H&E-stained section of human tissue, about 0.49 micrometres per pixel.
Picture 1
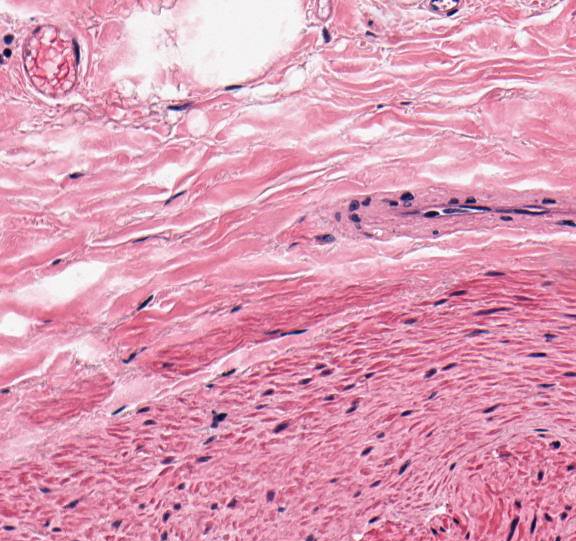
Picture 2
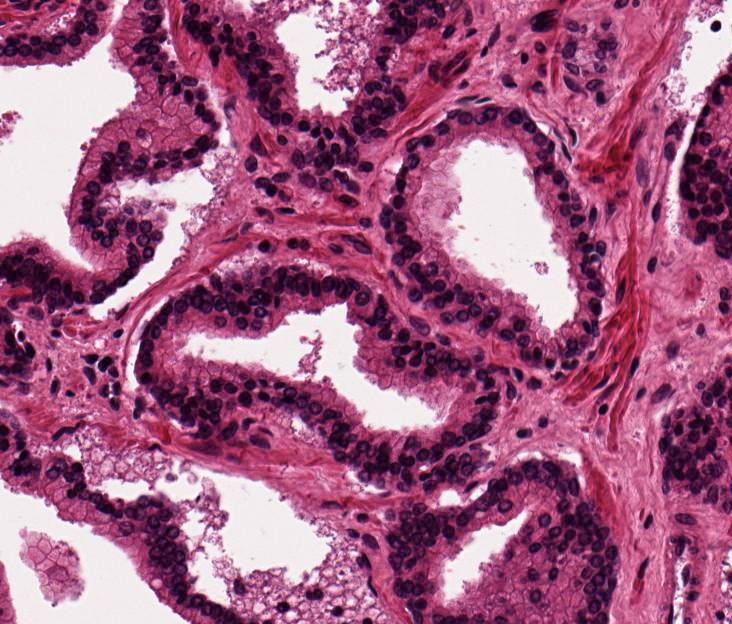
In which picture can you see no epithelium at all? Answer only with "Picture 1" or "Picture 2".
Picture 1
